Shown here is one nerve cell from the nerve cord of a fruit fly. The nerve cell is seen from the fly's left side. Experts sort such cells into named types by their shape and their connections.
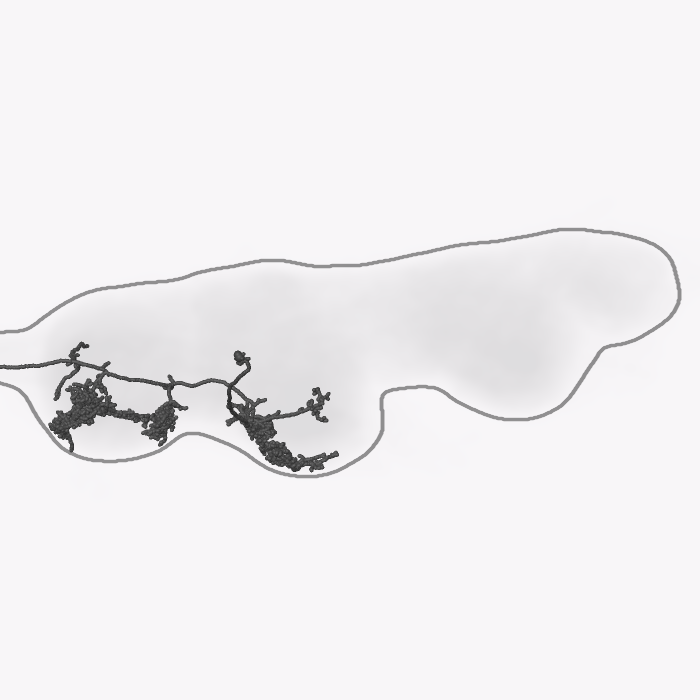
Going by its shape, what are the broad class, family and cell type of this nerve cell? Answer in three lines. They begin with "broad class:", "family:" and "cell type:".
broad class: ascending neuron
family: hemilineage 09B
cell type: AN09B014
